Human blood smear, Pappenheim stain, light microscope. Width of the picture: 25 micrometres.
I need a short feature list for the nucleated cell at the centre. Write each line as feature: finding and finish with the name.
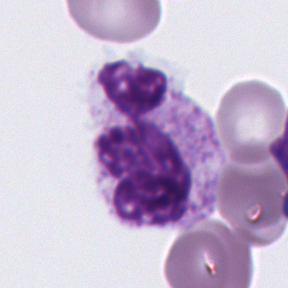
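Chromatin: dark purple and coarsely clumped, with small pale gaps.
Nucleus: fills about 60% of the cell's area.
Cytoplasm: pale lilac, widest to the right of the nucleus.
Granules: fine, purple, scattered through the cytoplasm.
Edge: ragged and faint at the upper left.
Name: segmented neutrophil, then.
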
